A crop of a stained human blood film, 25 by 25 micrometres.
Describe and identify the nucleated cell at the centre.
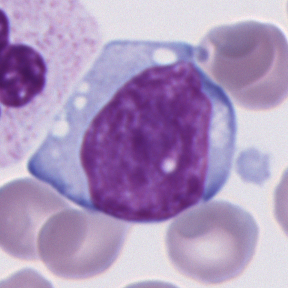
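You'll notice the cytoplasm is pale blue and carries no granules you can see. A few small clear vacuoles sit in it, above and to the left of the nucleus. Off at the upper left there's a different cell, one with pink granules and a lobed nucleus. This one is a myeloblast.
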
